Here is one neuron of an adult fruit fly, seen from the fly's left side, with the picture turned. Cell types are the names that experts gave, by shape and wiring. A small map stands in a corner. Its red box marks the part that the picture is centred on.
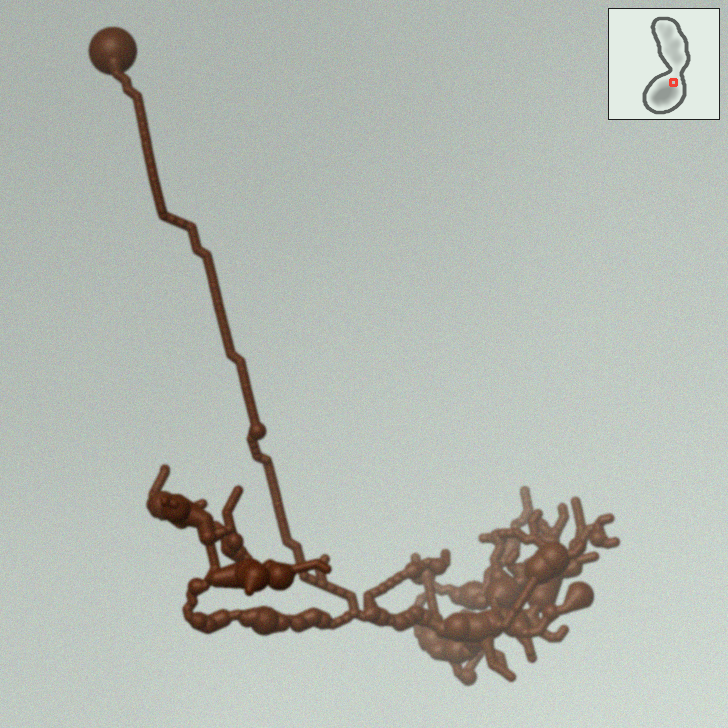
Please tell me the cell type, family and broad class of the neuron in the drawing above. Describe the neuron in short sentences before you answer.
The cell body can be seen at the upper left of the picture. As drawn here it is about as wide as it is tall. Its cell type is T4a. Its family is T. It is an optic-lobe intrinsic neuron.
